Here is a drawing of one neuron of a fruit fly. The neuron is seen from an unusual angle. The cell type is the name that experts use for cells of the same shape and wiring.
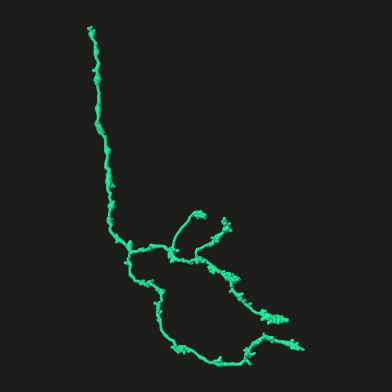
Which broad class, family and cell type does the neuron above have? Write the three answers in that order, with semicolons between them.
sensory neuron entering the brain; class mechanosensory; JO-CL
